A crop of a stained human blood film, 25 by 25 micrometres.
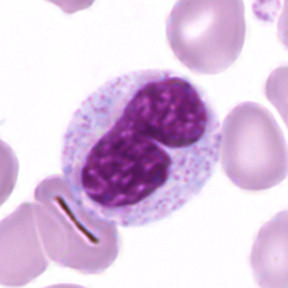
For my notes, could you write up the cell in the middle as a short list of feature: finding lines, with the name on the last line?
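Outline: round and smooth, as far as I can tell
Nuclear lobes: one toward the upper right, the other toward the lower left
Nucleoli: none that I can make out
Cytoplasm: fine pinkish-purple granules, scattered throughout
Name: band neutrophil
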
